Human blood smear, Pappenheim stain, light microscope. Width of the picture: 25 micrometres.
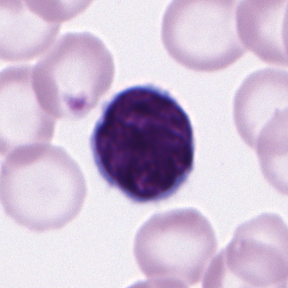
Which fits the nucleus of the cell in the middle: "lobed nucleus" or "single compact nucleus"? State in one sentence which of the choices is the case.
Within the cell, the nucleus is one undivided, compact round, oval or kidney-shaped mass.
